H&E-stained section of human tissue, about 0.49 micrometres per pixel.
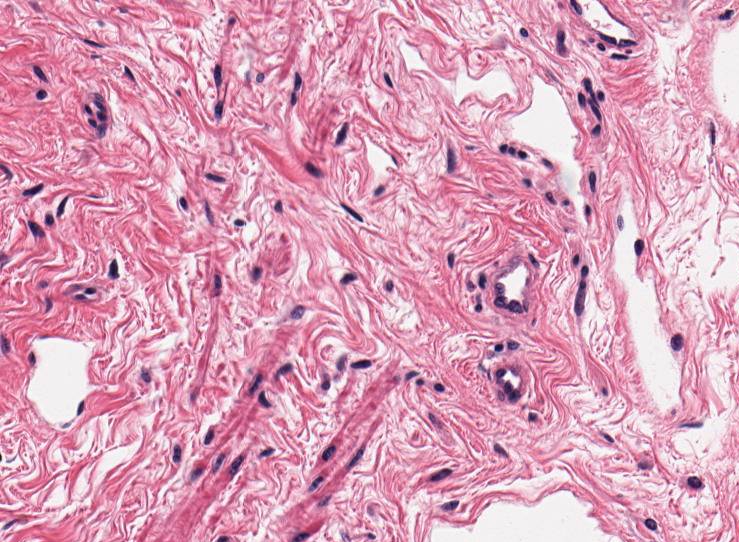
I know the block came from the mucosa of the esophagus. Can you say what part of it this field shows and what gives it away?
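The field is loose connective tissue. First, scattered fibroblasts have elongated, dark, spindle-shaped nuclei with little visible cytoplasm.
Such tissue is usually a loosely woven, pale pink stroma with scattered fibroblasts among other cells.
Second, nuclei are sparse relative to the amount of collagen.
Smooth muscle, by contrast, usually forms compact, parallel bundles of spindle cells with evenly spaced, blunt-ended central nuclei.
Third, no epithelium appears anywhere in the field. Fourth, no adipocytes are present.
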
